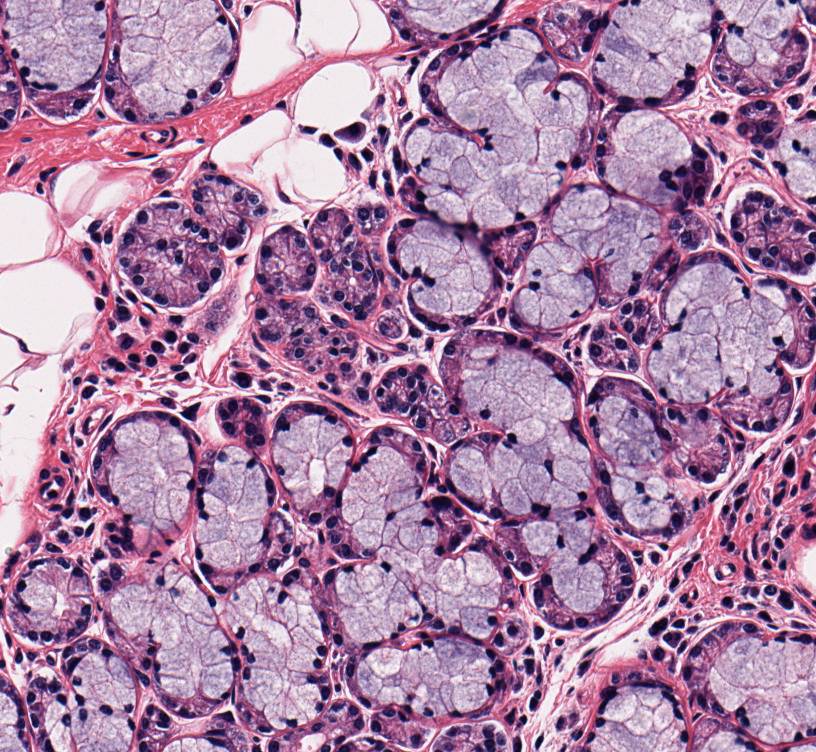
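Minor salivary gland: rounded acini packed throughout the field, separated by thin fibrous septa. Most acini consist of mucous cells whose cytoplasm is pale bluish-grey and finely vacuolated; their dark, flattened nuclei are pressed against the cell bases. The lumens of these mucous acini are narrow and inconspicuous.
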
